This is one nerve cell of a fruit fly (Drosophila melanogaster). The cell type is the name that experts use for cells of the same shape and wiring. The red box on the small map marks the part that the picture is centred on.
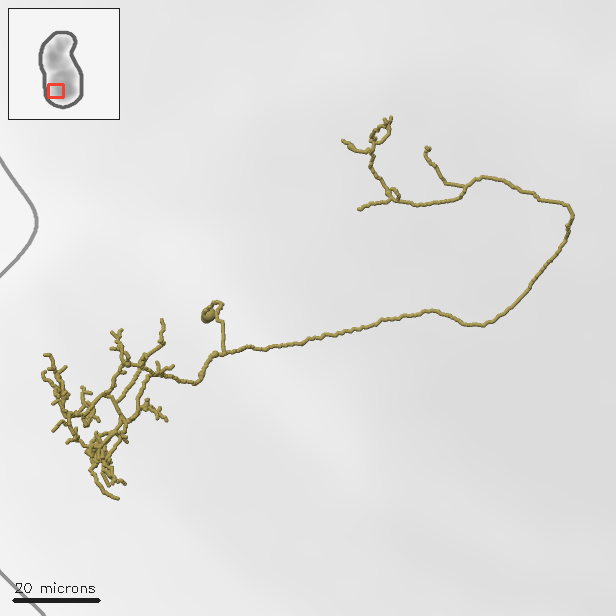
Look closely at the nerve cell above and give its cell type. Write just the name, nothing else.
MeLo3a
